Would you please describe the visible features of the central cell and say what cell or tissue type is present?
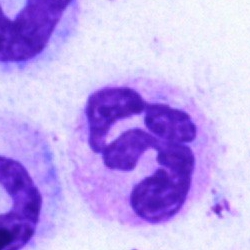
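Several lobes in that nucleus, linked in a curving chain, with dark purple, densely clumped chromatin. There's a moderate rim of pale pink cytoplasm around it, carrying fine pinkish granules, not coarse coloured ones. That's a segmented neutrophil.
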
